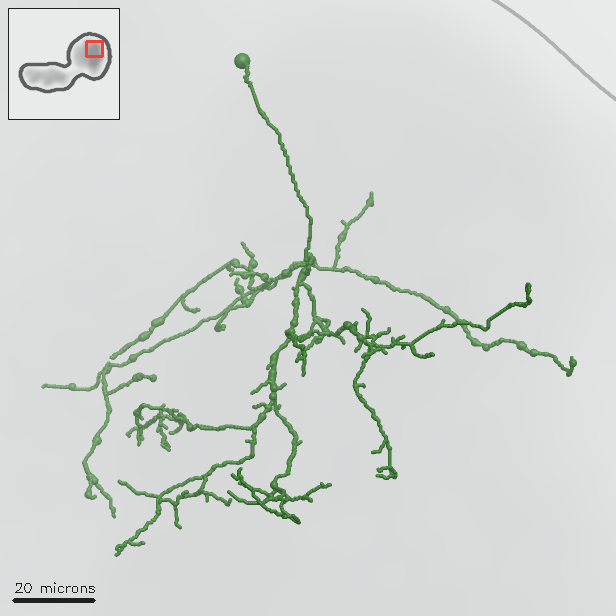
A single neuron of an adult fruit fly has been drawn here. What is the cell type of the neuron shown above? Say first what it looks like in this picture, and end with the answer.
The cell body is at the top of the picture. From left to right in the picture it spans about 130 microns. The picture shows dozens of branch ends. Its broad class is central-brain intrinsic neuron. Its cell type is CB0976.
